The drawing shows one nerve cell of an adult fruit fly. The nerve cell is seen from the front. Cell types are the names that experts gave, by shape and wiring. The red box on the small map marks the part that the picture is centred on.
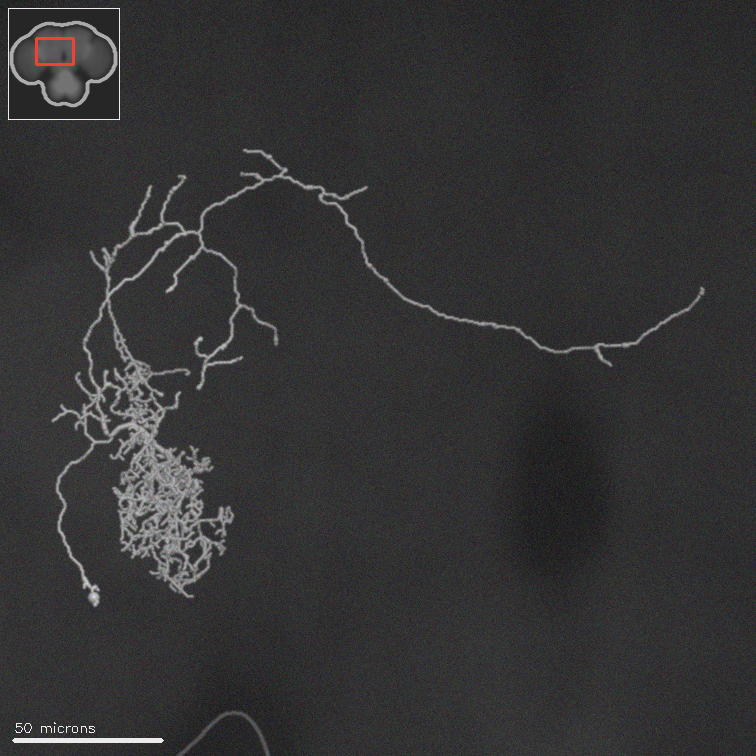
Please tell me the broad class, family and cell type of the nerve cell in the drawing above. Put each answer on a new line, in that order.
central-brain intrinsic neuron
hemilineage VLPl&p1_lateral
vpoEN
